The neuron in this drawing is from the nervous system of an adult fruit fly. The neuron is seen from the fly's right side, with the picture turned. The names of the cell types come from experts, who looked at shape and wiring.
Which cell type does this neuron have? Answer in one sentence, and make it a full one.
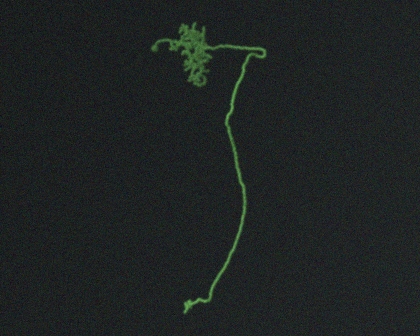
The cell type carried by this neuron is MeTu3c.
